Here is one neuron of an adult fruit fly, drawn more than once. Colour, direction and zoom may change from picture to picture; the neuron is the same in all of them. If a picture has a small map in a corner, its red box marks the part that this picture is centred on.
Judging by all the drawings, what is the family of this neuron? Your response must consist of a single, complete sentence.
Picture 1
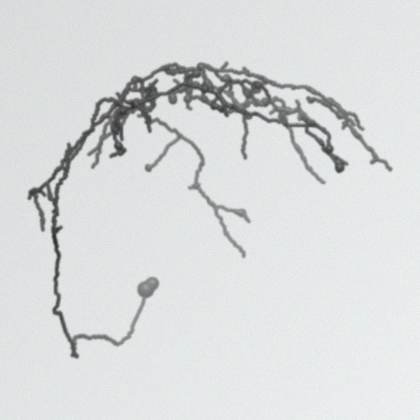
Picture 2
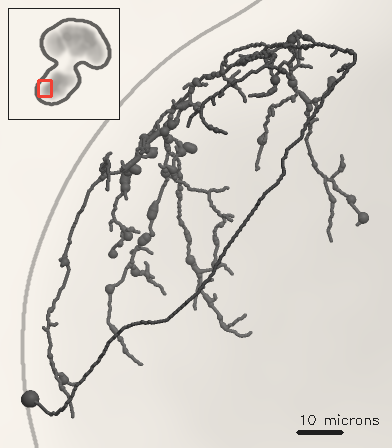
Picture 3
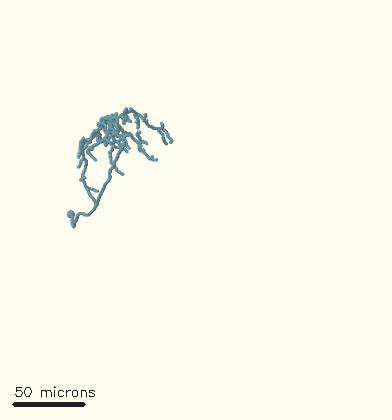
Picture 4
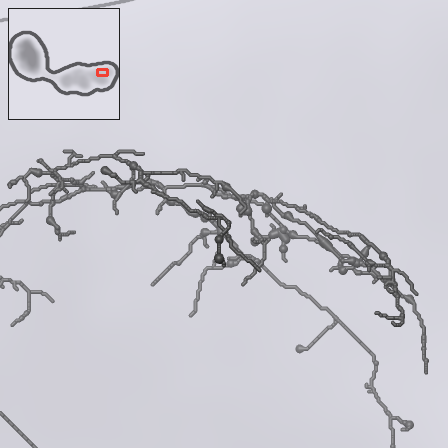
Family hemilineage 08A is where this neuron is grouped.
